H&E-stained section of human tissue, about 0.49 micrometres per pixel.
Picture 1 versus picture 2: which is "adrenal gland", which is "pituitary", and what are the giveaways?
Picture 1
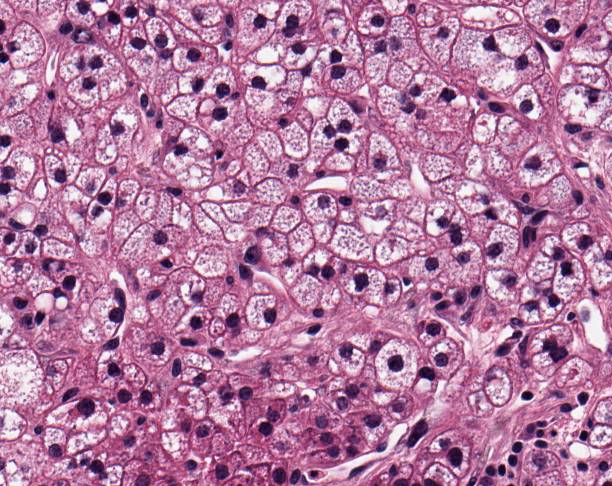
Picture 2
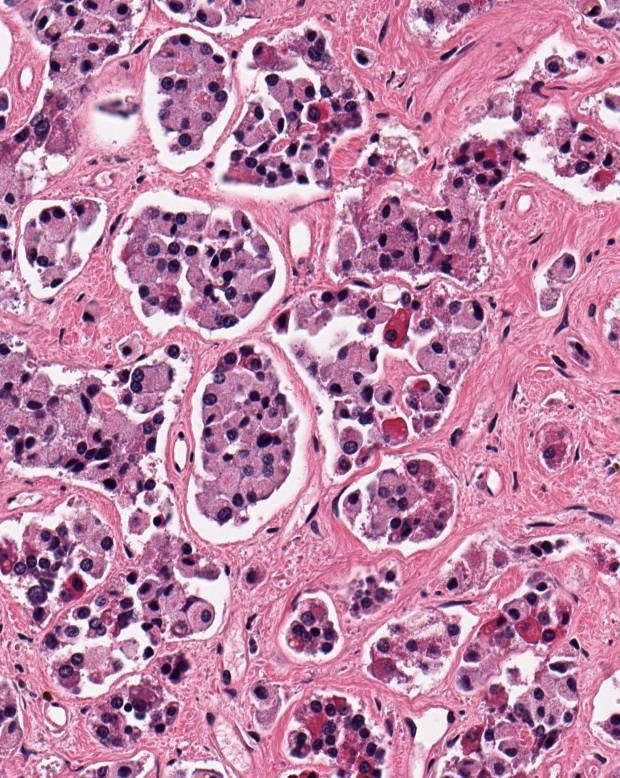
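In this pair, the adrenal gland is picture 1 and the pituitary is picture 2. Adrenal cells form small nests within a network of thin, delicate septa throughout the field. They are polygonal, with sharply outlined borders, mostly pale, clear to finely vacuolated cytoplasm and a single small, round, dark nucleus. Pituitary cells lie in rounded, solid nests without central gland lumens, separated by bands of pink fibrous stroma. Their polygonal cells have abundant finely granular purple-pink cytoplasm and round dark nuclei, mostly one per cell.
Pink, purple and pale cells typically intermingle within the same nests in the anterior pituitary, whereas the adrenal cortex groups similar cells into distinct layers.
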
